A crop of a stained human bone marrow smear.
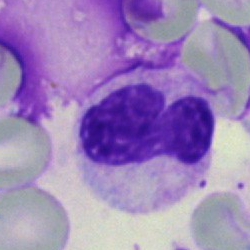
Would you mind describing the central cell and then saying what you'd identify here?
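Start with the outline: it is roughly round, and the edge is smooth. Now the chromatin, which is dark purple and coarsely clumped. The cytoplasm is a pale greyish-lilac, and you will find most of it below the nucleus. This is a band neutrophil.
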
